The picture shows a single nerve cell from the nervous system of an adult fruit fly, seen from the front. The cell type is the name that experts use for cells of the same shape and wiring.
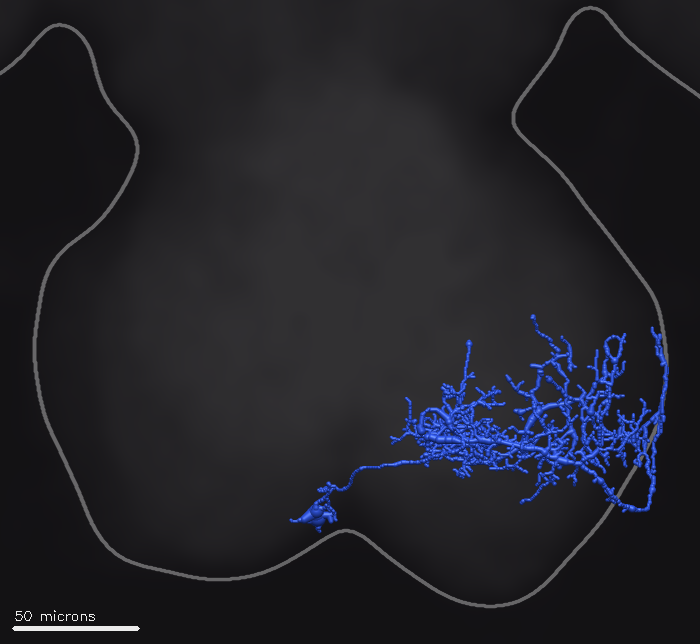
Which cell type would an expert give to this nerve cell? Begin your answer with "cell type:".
cell type: IN14A001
